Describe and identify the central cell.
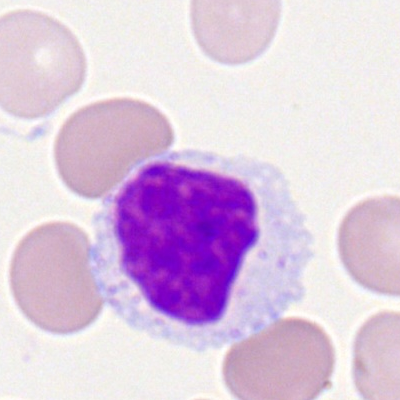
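Look first at the nucleus: its chromatin is deep purple, mottled with paler patches. Around it, the cytoplasm is pale grey-blue. Notice that this rim is wider on the right and lower side than on the upper left. If you look closely, you will find sparse fine purple dots scattered in the cytoplasm. What you are looking at is a lymphocyte.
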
